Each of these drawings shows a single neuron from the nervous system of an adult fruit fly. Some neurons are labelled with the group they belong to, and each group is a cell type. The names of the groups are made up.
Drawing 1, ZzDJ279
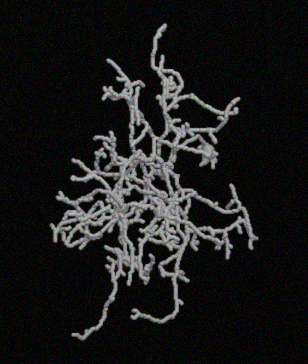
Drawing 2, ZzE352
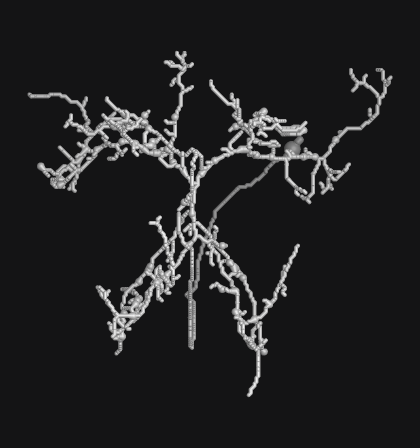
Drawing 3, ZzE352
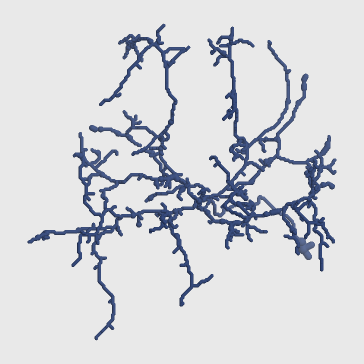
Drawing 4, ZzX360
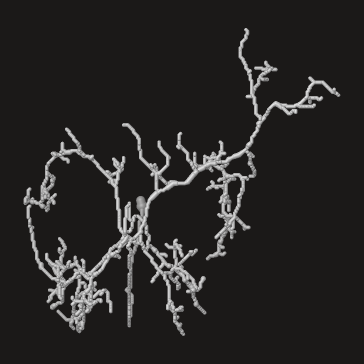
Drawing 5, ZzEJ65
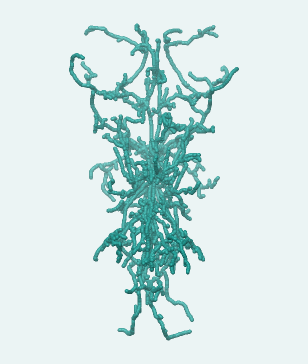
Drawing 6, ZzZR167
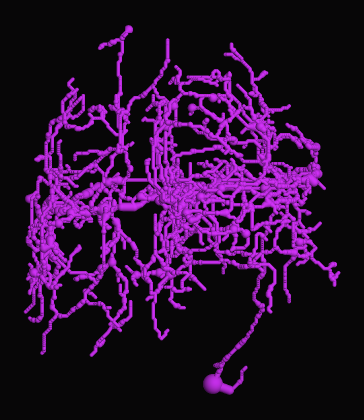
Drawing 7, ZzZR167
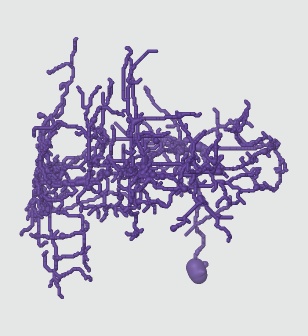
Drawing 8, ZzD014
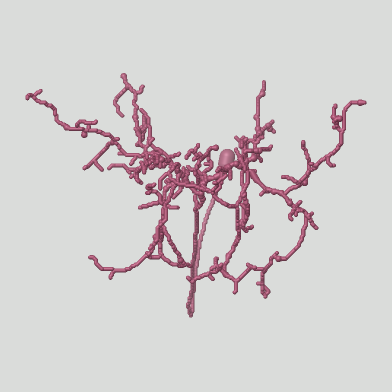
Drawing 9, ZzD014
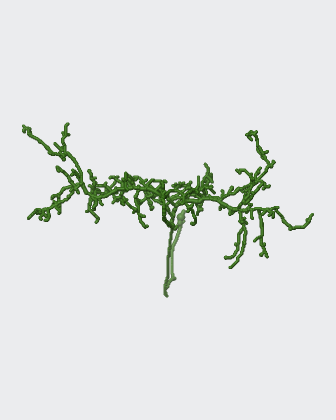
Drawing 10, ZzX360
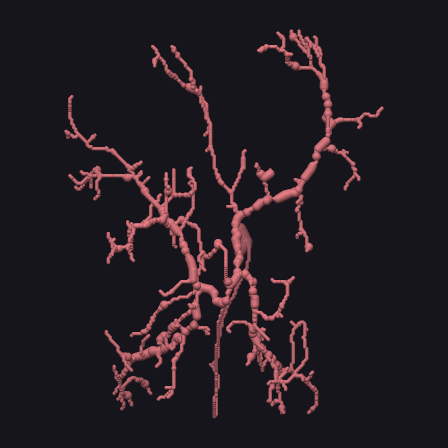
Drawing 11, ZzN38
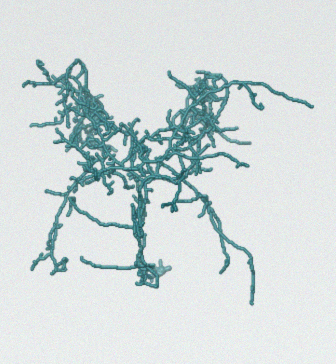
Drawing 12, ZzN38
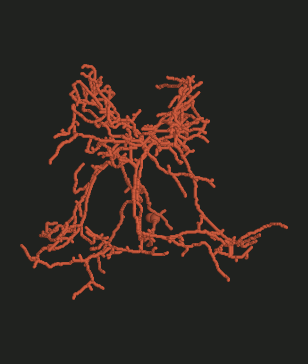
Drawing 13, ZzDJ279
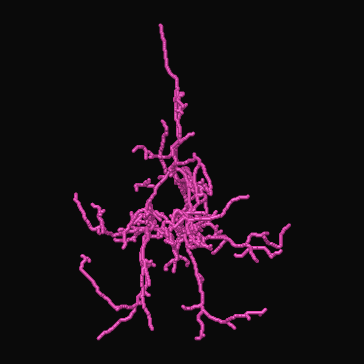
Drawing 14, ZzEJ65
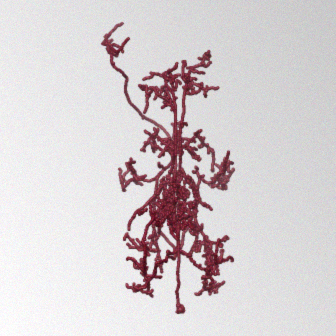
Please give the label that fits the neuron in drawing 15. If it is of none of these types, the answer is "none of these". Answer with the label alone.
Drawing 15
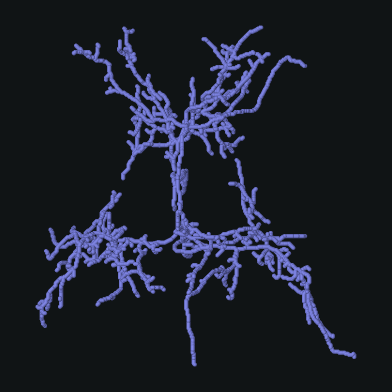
none of these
